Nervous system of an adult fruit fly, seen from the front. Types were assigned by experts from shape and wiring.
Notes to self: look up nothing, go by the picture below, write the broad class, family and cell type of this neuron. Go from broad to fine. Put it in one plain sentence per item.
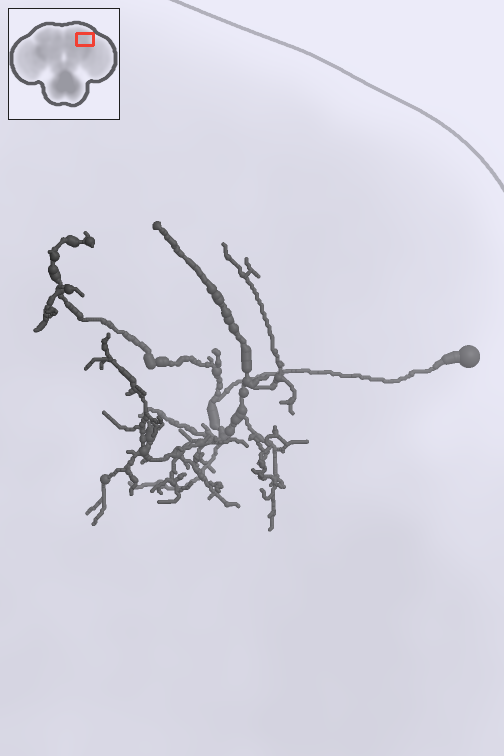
A central-brain intrinsic neuron of hemilineage SLPpl2, type CB1551.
